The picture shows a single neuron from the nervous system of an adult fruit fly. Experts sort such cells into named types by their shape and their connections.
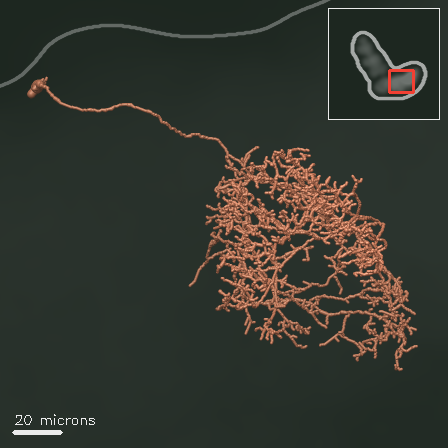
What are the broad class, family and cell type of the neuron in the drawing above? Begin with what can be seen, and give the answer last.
From left to right in the picture it spans about 170 microns. As drawn here it is wider than it is tall. This is a central-brain intrinsic neuron. The name of its family is class CX. It is of cell type FB4N.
